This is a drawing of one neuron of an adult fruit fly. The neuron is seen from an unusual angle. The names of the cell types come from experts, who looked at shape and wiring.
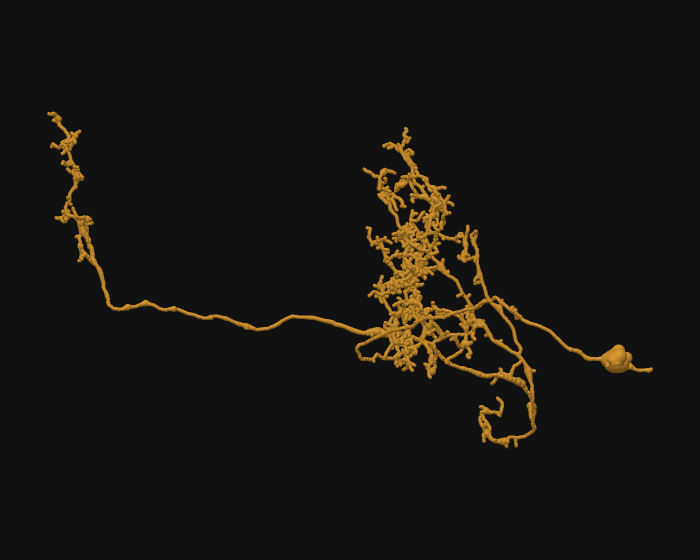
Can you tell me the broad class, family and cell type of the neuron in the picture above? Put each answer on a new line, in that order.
optic-lobe intrinsic neuron
Y
Y13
